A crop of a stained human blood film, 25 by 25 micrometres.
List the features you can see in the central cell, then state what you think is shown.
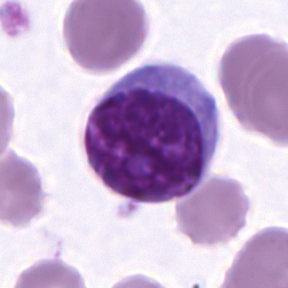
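The nucleus lies off-centre, toward the lower left of the cell. Its chromatin is coarse, with dark purple clumps separated by paler areas. The cytoplasm shows neither granules nor vacuoles. The cell is a plasma cell.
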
